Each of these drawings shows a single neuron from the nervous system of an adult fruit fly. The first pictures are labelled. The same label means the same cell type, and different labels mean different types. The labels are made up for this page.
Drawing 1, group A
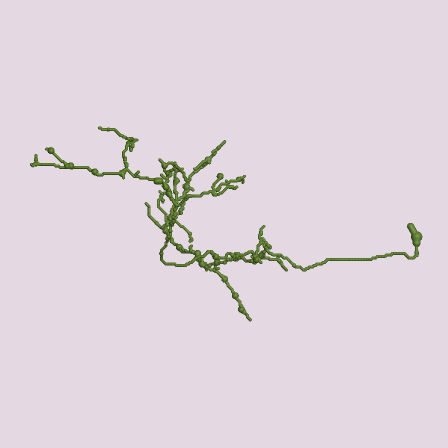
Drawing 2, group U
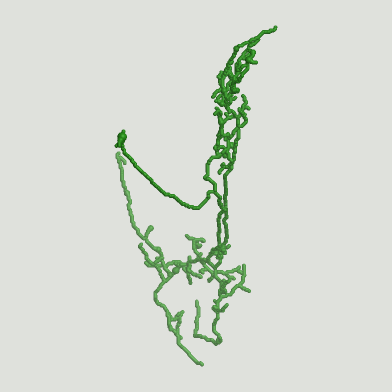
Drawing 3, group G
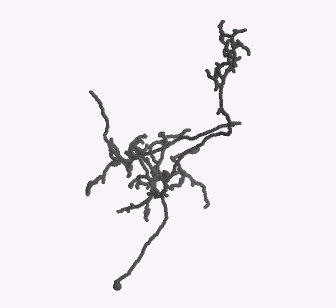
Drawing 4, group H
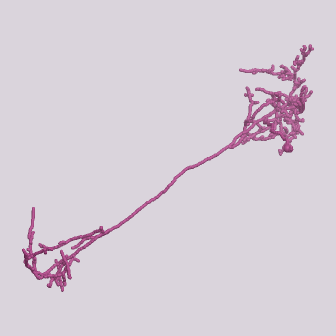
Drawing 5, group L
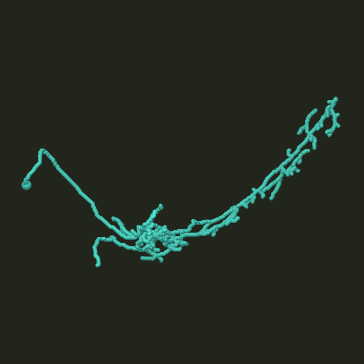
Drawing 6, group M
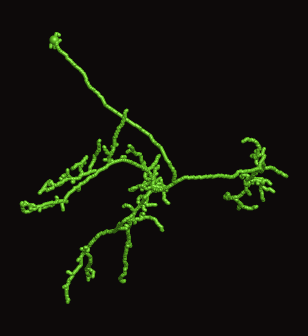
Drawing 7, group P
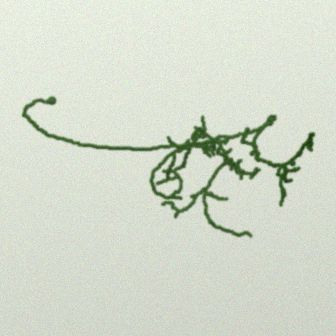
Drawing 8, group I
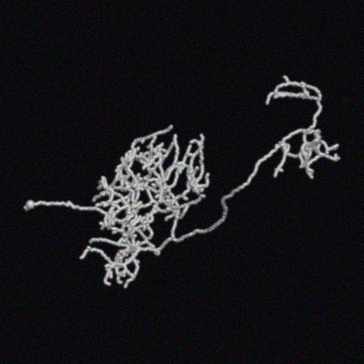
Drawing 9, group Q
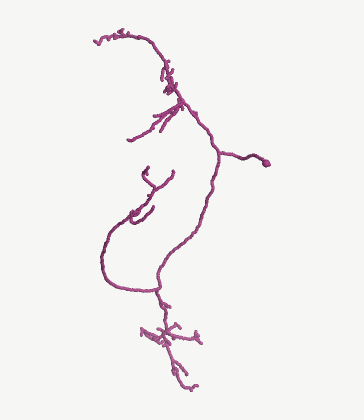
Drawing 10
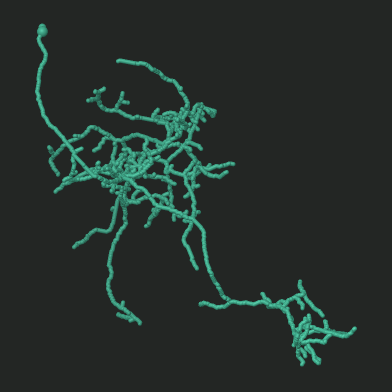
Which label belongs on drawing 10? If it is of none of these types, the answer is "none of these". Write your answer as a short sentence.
It belongs to group G.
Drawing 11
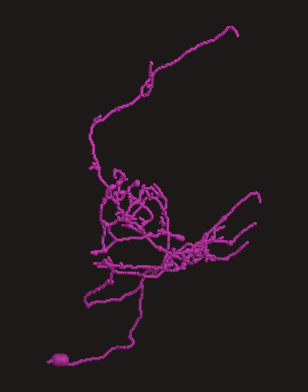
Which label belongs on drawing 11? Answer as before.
It belongs to none of these.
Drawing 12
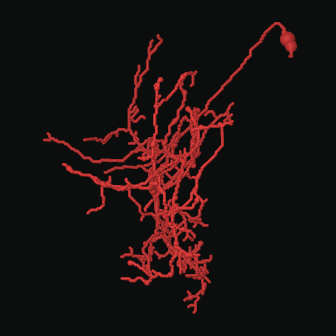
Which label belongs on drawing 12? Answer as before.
It belongs to group H.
